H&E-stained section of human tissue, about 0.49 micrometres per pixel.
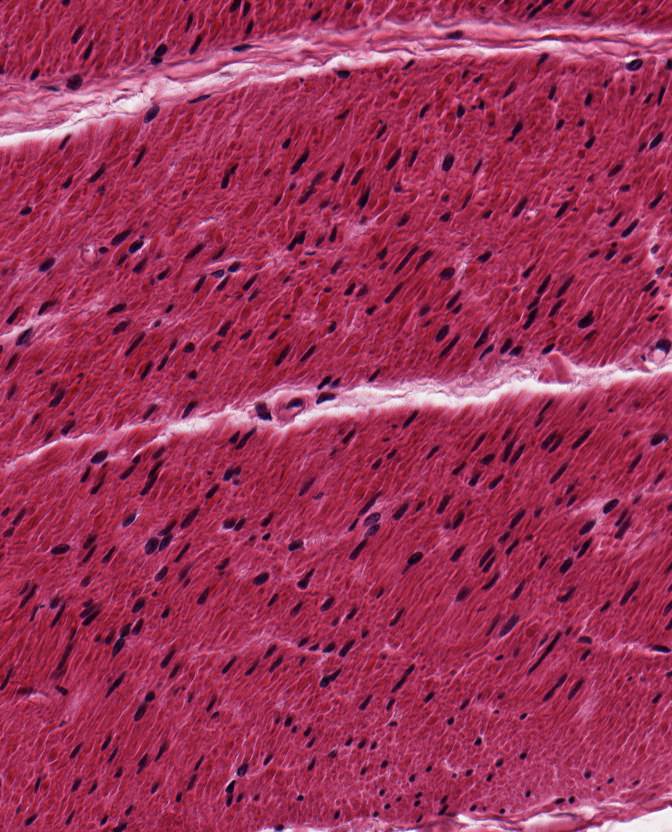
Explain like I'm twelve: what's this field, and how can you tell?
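Check one, the tissue: smooth muscle. Check two, nuclei: dark, elongated, cigar-shaped, lying parallel to the cells' long axis.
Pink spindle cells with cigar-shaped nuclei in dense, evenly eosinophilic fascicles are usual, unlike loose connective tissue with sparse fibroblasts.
Check three, cytoplasm: deep pink, no cross-striations. Check four, orientation: cells and two thin pale septa rise obliquely from lower left to upper right.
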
